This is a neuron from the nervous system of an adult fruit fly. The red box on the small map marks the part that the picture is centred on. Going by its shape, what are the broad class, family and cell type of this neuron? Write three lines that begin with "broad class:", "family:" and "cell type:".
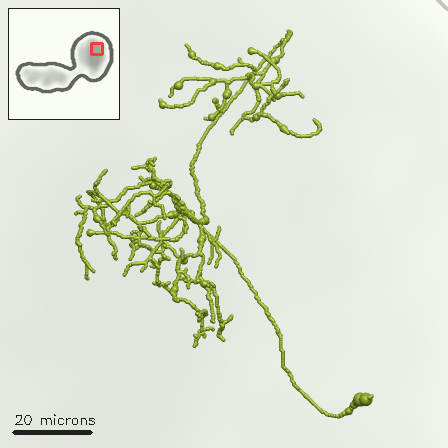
broad class: central-brain intrinsic neuron
family: hemilineage LHa1
cell type: LHAV6a4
